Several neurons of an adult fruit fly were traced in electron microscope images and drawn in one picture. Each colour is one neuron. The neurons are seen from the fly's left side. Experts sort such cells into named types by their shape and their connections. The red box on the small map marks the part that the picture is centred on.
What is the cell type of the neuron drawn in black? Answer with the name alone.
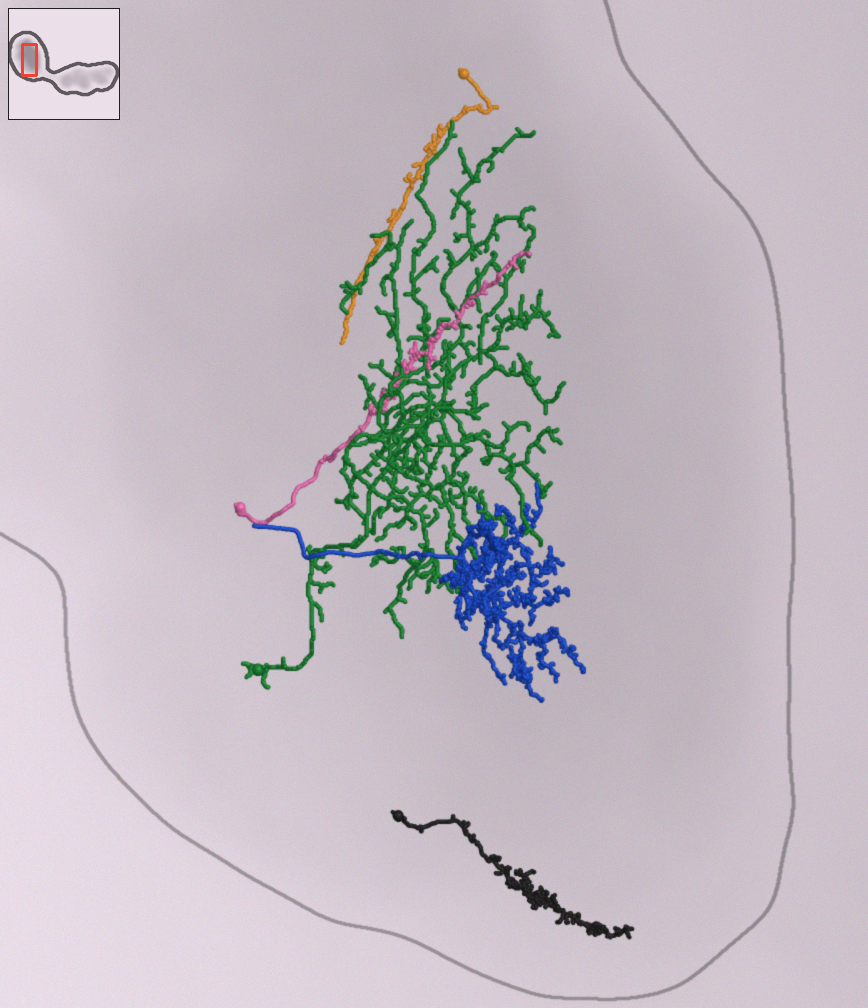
Dm3a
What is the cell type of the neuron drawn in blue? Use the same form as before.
Lawf1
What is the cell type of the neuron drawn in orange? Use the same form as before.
Dm3c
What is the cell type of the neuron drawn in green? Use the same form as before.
Dm20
